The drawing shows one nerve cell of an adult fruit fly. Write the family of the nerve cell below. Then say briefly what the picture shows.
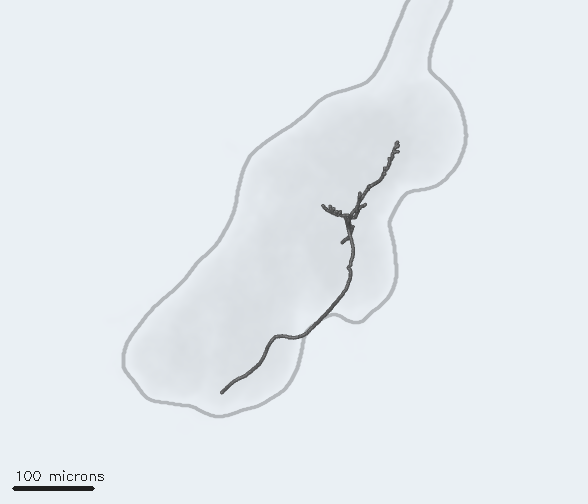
Its family is called class mechanosensory tactile. Its broad class is sensory neuron entering the nerve cord. No cell body is drawn. By the scale bar it is about 300 microns tall in this view.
